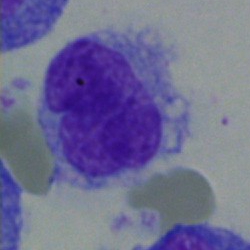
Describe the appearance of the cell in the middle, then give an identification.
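Irregular and frayed, the cell border is ruffled along the top and right. Chromatin is fine and lacy, with no coarse dark clumps. Pale grey-blue cytoplasm is broadest to the right of the nucleus, and small clear vacuoles sit near its right margin. The cell is a monocyte.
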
